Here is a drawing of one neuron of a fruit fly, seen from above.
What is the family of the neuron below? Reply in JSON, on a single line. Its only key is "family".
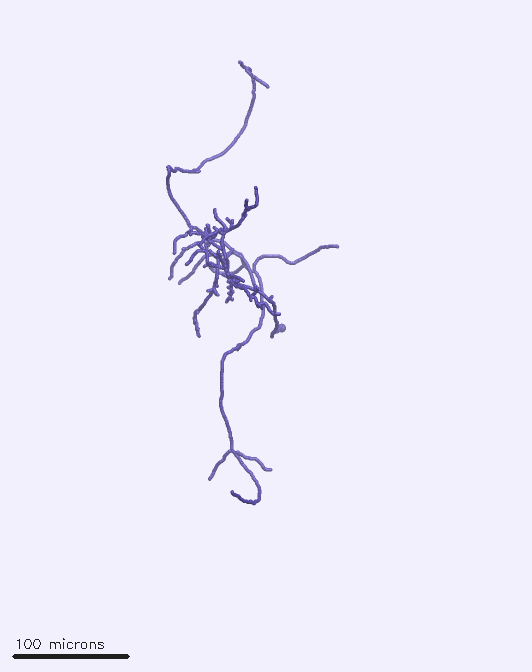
{"family": "hemilineage 12B"}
